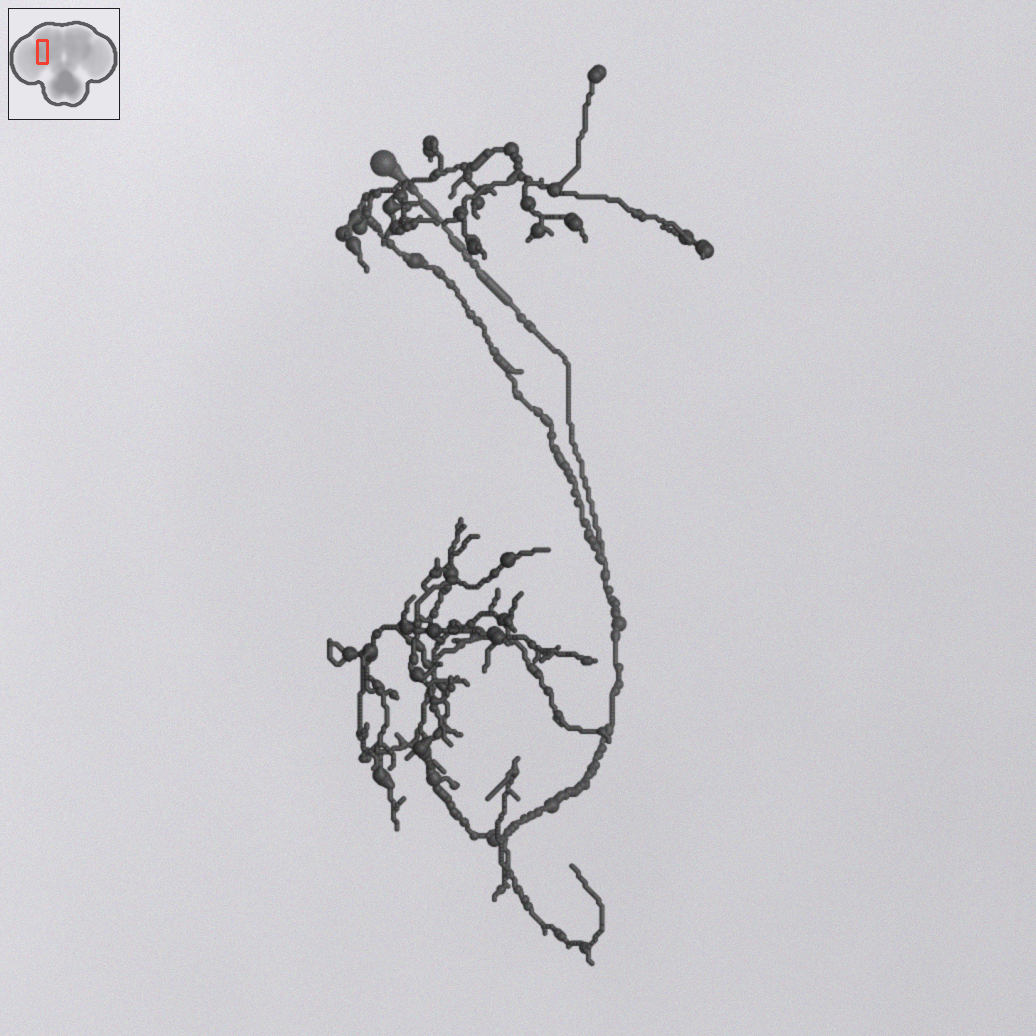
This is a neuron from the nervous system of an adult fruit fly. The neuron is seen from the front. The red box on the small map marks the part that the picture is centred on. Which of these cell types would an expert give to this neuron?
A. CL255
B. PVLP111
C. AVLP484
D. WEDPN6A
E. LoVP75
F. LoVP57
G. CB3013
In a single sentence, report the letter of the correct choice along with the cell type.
Option C, which reads AVLP484, is the cell type of the neuron.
